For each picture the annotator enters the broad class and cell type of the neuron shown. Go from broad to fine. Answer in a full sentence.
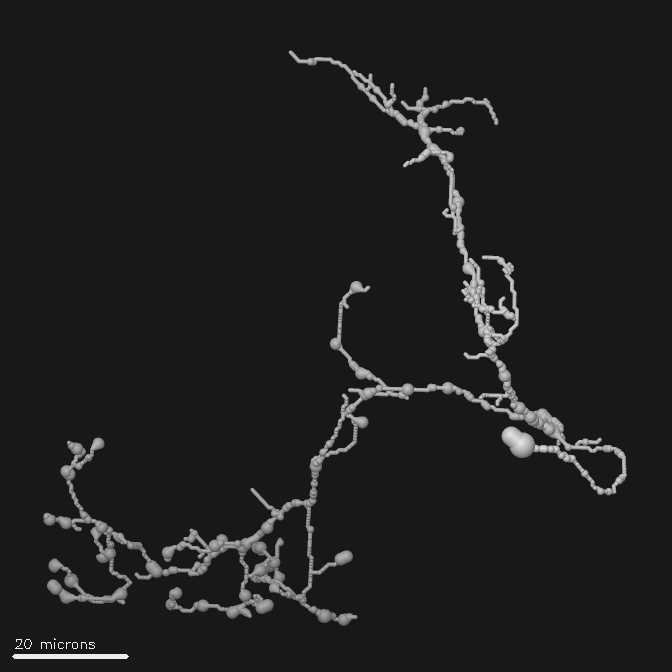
A central-brain intrinsic neuron, type IB042.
